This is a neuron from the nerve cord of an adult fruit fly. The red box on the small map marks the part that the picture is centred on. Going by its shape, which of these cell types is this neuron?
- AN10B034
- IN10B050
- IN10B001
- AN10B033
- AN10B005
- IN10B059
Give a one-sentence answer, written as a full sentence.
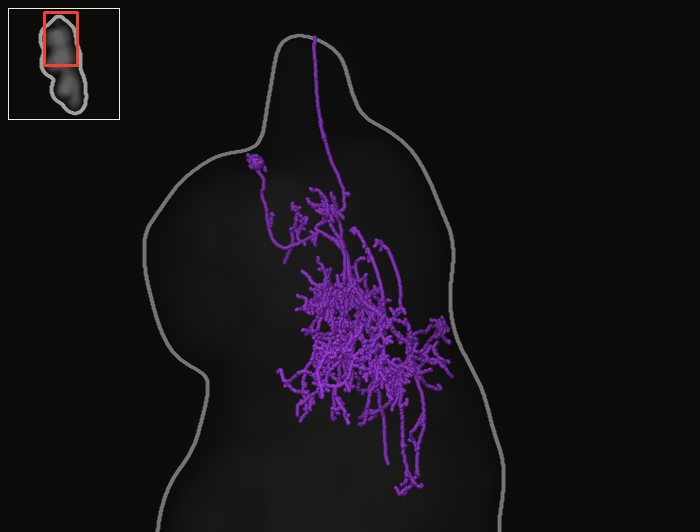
It is AN10B005 that is the cell type of the neuron.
